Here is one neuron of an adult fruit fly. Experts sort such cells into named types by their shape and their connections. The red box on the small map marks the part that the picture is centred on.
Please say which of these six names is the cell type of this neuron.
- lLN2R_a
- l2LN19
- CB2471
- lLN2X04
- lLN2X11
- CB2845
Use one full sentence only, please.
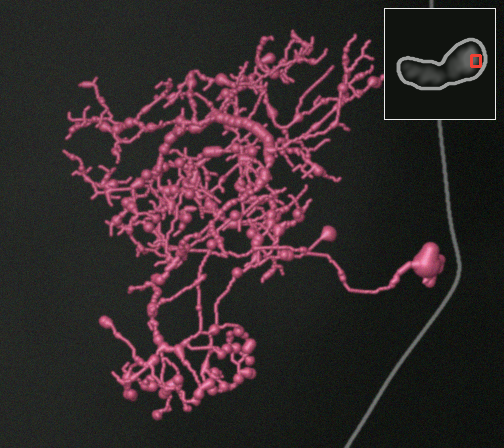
The cell type of the neuron here is l2LN19.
